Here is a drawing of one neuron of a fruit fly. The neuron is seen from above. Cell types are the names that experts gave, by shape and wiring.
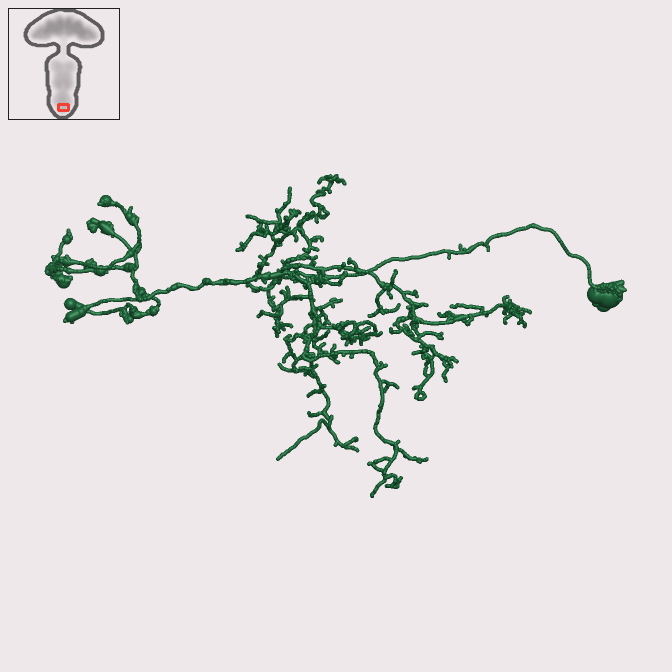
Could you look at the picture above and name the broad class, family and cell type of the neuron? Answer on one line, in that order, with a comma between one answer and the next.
nerve-cord intrinsic neuron, hemilineage 06A, IN06A117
